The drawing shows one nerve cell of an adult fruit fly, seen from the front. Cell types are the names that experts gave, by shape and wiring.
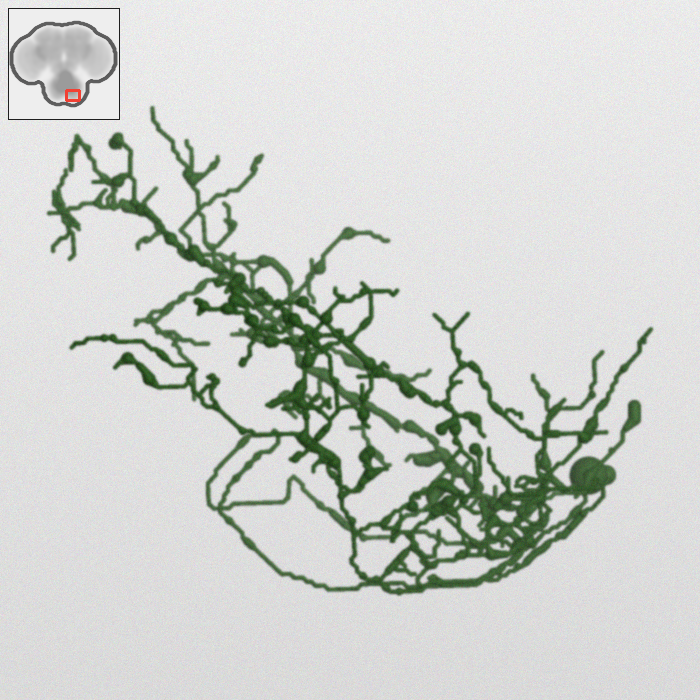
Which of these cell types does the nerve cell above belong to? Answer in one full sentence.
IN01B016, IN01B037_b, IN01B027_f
For this nerve cell, the cell type is IN01B037_b.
